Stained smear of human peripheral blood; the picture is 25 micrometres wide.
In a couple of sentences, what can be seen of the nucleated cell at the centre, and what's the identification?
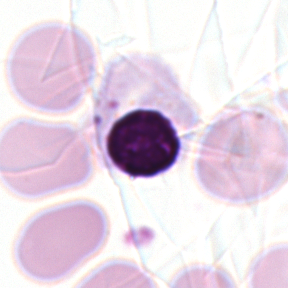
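The nucleus is round in outline, about 6 micrometres across, with a smooth edge lacking any notch or lobe. It stains a very dark purple-black and is dense almost throughout, showing only faint lighter streaks. Above the nucleus lies a pale, faintly pink-lilac patch with an ill-defined edge. A few small purple dots sit at the left edge of this patch, next to the nucleus. The cell is a normoblast.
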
